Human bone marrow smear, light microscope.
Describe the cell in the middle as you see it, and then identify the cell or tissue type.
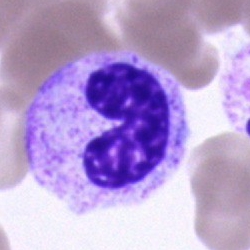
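Nucleus kidney-shaped, indentation facing left, positioned toward the right side of the cell. Chromatin dark purple and clumped, with small paler patches. Fine pink-purple granules scattered throughout the cytoplasm. Cell type: band neutrophil.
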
